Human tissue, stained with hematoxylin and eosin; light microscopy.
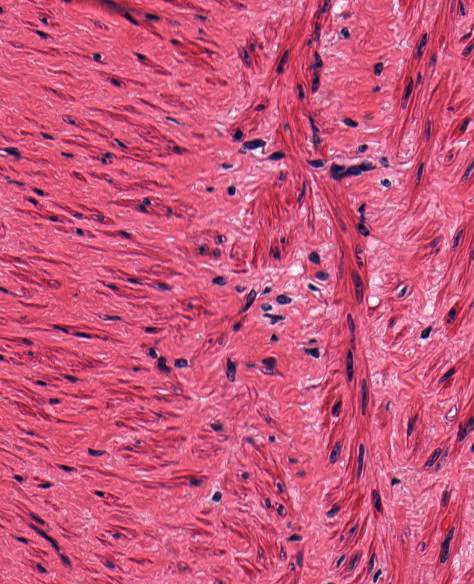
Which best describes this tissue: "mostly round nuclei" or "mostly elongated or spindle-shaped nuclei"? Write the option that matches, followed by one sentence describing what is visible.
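Mostly elongated or spindle-shaped nuclei. The nuclei of the spindle cells are elongated and dark with blunt, rounded ends.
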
